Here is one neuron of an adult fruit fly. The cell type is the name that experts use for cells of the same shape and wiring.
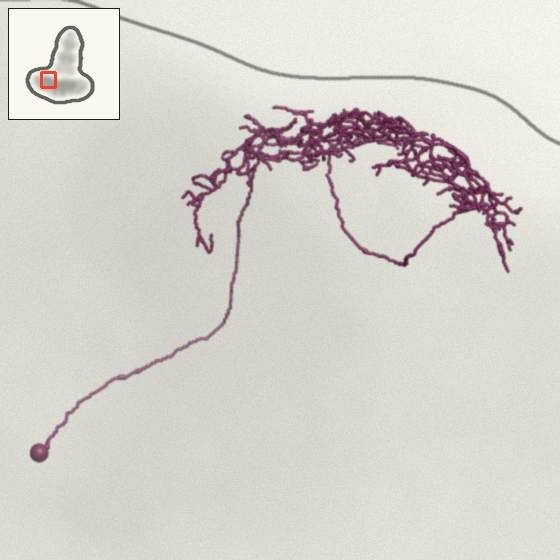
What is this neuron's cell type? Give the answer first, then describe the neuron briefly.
It is of cell type SLP211. It is a central-brain intrinsic neuron. Its cell body lies at the lower left of the picture. The picture shows dozens of branch ends.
